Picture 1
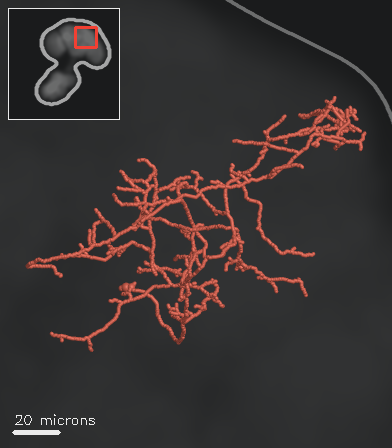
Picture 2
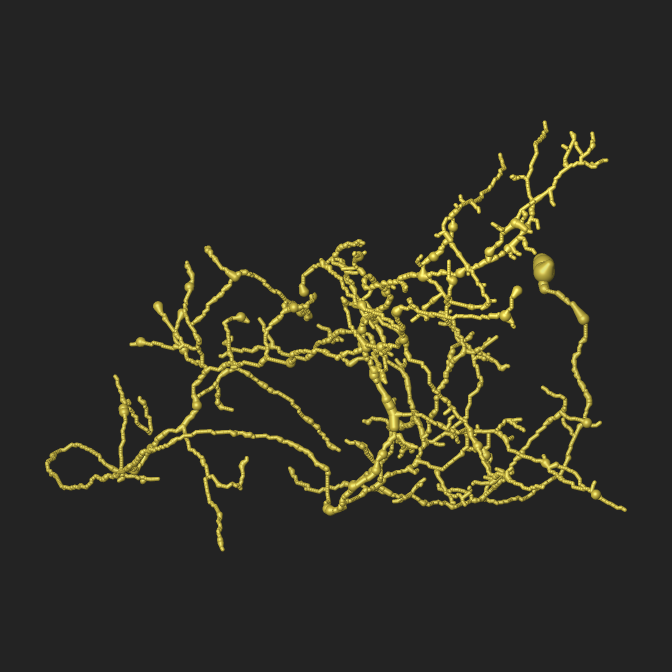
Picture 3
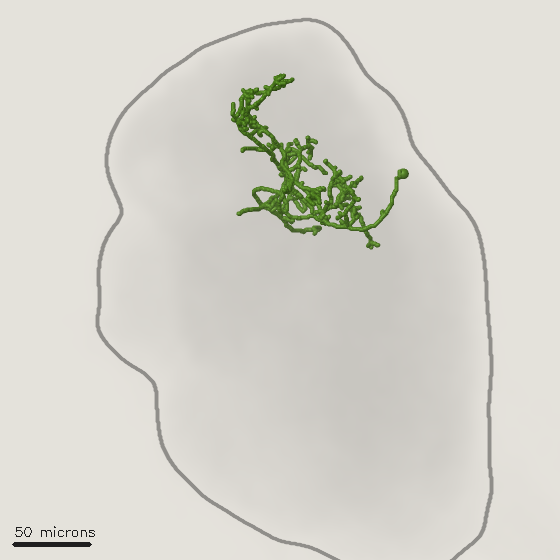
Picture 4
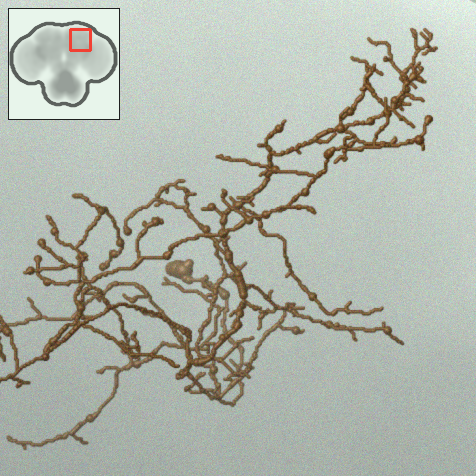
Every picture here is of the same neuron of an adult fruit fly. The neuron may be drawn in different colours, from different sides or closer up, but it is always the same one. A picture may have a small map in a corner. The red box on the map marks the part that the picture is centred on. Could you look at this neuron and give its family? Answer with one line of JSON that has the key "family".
{"family": "hemilineage DL1_ventral"}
